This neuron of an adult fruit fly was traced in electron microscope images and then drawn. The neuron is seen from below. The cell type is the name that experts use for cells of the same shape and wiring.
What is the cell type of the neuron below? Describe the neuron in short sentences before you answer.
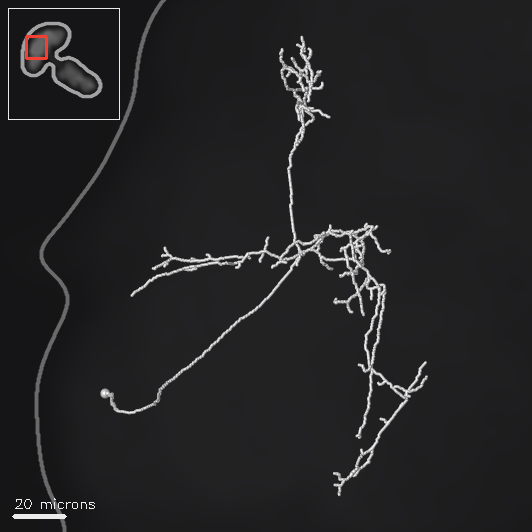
Its cell body lies at the lower left of the picture. By the scale bar it is about 180 microns tall in this view. Dozens of branch ends can be seen. This is a central-brain intrinsic neuron. Its cell type is CB0937.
